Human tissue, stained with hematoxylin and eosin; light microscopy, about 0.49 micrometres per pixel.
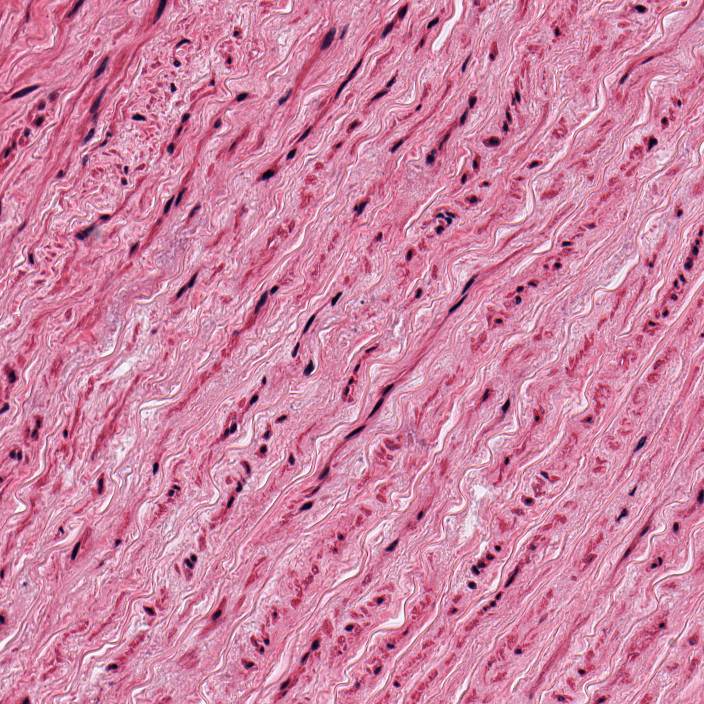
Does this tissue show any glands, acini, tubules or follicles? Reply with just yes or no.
No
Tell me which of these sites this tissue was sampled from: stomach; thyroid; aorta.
aorta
